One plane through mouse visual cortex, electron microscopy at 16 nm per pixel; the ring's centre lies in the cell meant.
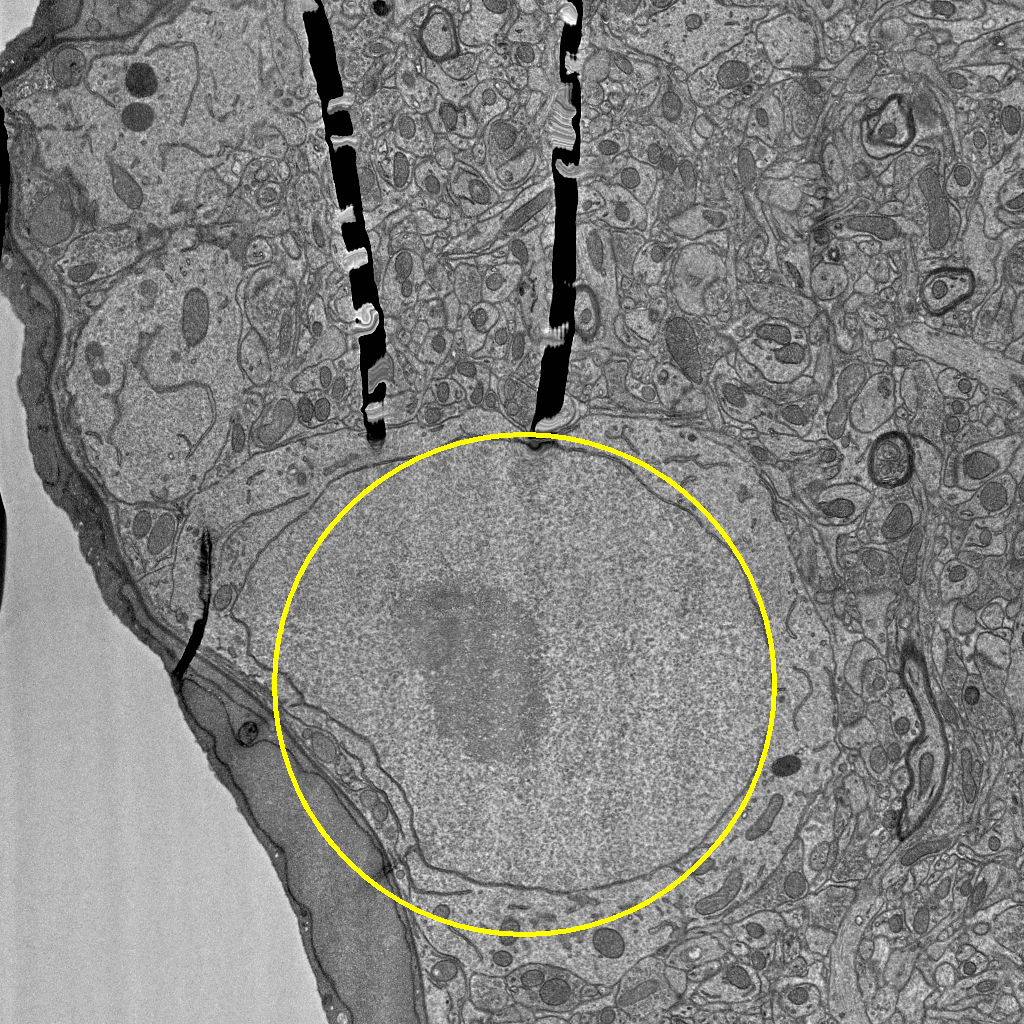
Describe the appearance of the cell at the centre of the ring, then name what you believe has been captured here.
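Nucleus large, nearly round, shown in full. Envelope smooth, no deep folds. No rough endoplasmic reticulum stacks visible in cytoplasm. Lower left of body lies against a dark, flattened layer bordering a pale, empty space. Excitatory neuron.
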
